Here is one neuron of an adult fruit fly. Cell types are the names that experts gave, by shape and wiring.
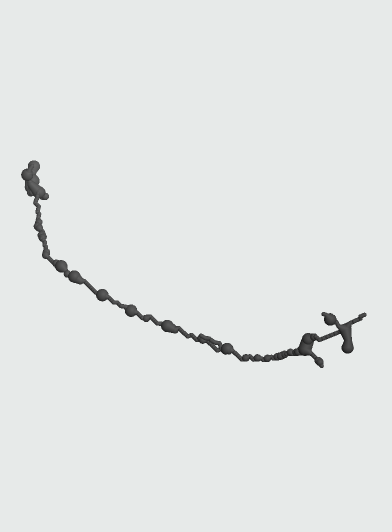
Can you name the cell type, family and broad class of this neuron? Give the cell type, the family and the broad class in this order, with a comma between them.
SNta41, class mechanosensory tactile, sensory neuron entering the nerve cord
